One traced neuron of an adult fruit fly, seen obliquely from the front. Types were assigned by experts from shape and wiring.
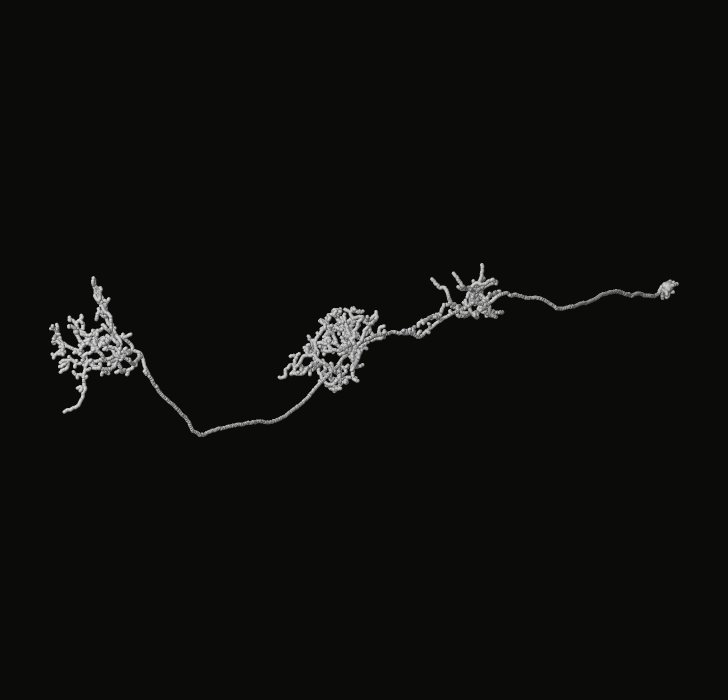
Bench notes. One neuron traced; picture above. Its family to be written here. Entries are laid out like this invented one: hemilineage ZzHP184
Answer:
hemilineage 06B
